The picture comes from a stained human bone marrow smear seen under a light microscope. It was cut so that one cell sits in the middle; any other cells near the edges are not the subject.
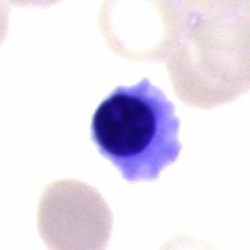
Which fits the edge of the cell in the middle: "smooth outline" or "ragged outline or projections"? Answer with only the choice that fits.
Ragged outline or projections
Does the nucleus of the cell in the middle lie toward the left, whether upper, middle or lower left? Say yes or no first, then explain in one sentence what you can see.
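Yes. The nucleus lies off-centre toward the left side of the cell.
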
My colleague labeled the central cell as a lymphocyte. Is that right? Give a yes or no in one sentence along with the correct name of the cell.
No, the cell sitting in the centre of the crop is a normoblast, not a lymphocyte.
